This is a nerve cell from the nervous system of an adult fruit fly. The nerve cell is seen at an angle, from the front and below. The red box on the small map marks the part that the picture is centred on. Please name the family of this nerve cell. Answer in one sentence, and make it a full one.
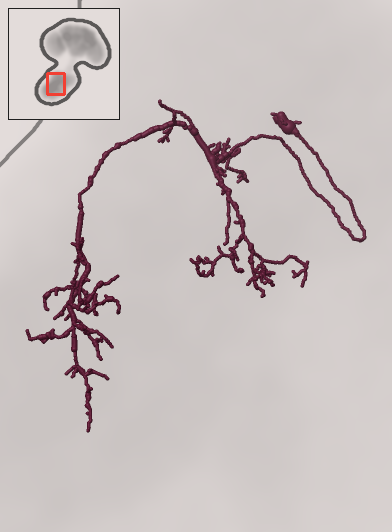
As its family, the nerve cell has hemilineage 19B.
